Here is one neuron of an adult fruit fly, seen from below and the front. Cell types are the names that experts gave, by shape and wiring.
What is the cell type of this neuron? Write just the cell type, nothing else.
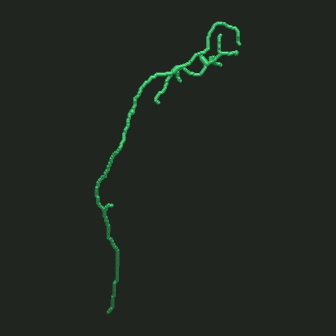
SNta34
